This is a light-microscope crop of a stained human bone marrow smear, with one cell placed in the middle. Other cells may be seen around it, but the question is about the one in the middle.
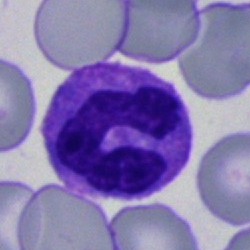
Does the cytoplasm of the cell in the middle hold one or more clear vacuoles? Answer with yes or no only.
No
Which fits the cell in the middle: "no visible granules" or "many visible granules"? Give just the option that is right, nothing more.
Many visible granules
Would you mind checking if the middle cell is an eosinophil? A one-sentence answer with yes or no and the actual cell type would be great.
No, the centrally located cell is a band neutrophil rather than an eosinophil.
